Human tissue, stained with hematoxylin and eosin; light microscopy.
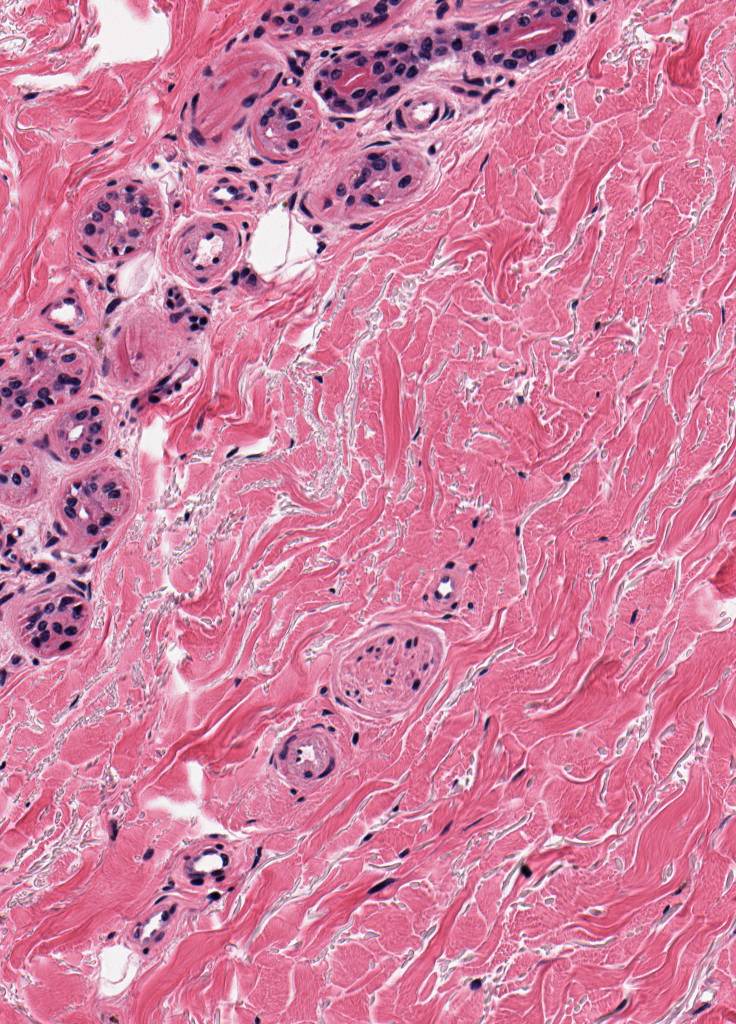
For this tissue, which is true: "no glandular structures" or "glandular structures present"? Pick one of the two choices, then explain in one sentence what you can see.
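Glandular structures present. A cluster of small glandular tubules lies in the upper left of the field, and the rest is dense collagenous stroma.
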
